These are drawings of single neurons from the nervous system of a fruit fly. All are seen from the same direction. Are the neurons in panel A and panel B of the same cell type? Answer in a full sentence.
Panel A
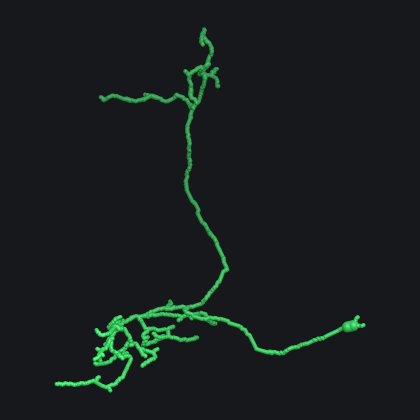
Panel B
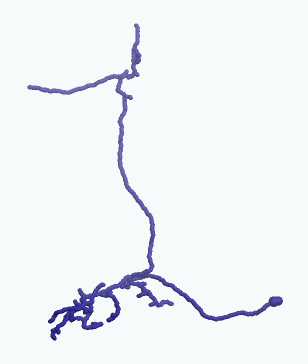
They are of the same cell type.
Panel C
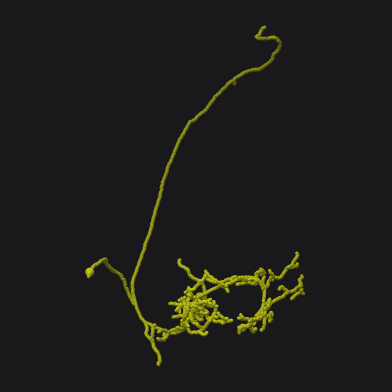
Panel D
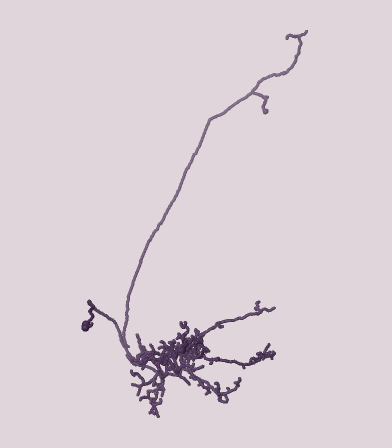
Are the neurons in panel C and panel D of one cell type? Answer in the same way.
They are of the same cell type.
